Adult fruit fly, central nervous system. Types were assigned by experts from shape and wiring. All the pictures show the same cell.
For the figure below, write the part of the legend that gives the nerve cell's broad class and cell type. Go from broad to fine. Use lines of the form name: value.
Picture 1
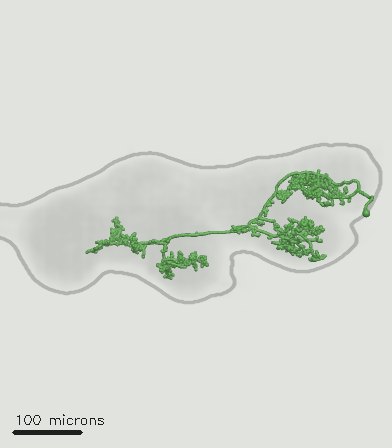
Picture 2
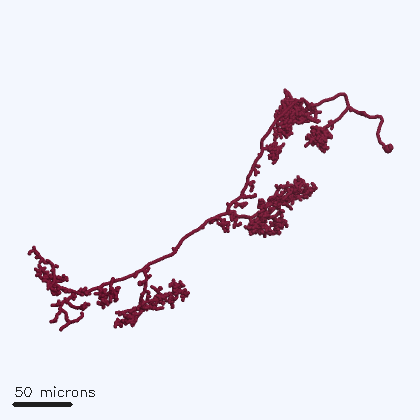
broad class: nerve-cord intrinsic neuron
cell type: INXXX027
